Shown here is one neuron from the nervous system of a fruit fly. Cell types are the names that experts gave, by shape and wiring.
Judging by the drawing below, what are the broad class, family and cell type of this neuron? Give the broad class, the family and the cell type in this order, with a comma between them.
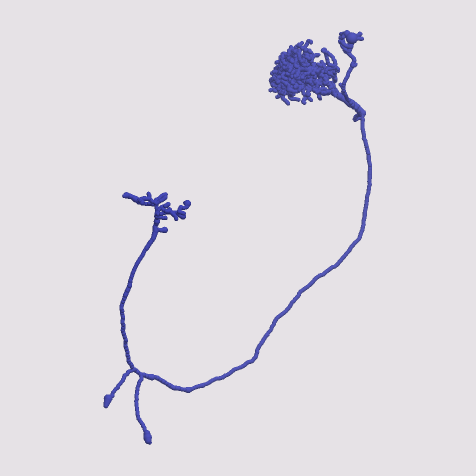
central-brain intrinsic neuron, hemilineage ALl1_ventral, DA1_lPN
